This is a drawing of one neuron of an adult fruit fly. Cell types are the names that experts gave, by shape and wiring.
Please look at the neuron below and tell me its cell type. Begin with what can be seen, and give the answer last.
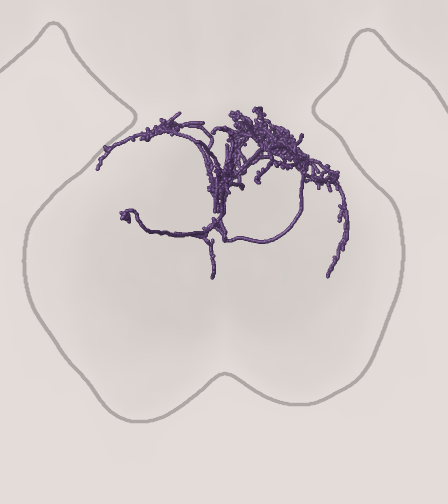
The cell body can be seen on the left of the picture. In this view it is wider than it is tall. Its broad class is nerve-cord intrinsic neuron. It is of cell type IN18B026.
